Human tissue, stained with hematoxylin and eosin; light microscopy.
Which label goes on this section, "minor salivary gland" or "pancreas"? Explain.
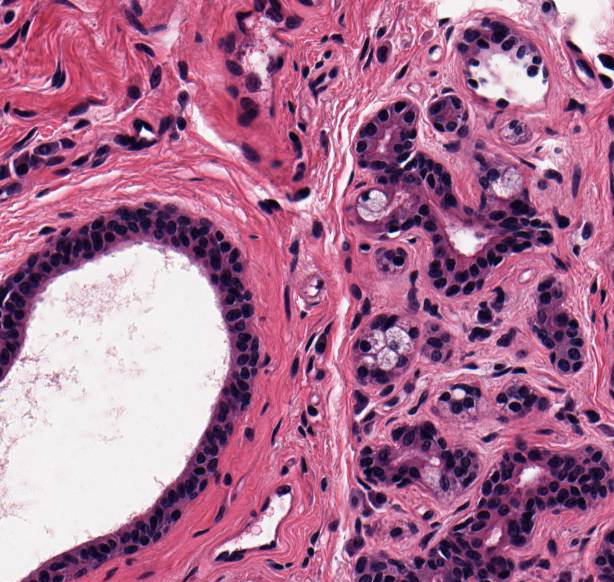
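Minor salivary gland.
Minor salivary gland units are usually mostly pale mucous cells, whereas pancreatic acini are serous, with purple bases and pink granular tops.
Here: cells with pale, bubbly vacuolated cytoplasm sit within the small glands, right-centre. Gland cell nuclei dark, round to oval. Left: large duct, wide lumen, mostly empty and pale with faint wisps; small gland clusters fill right half.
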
